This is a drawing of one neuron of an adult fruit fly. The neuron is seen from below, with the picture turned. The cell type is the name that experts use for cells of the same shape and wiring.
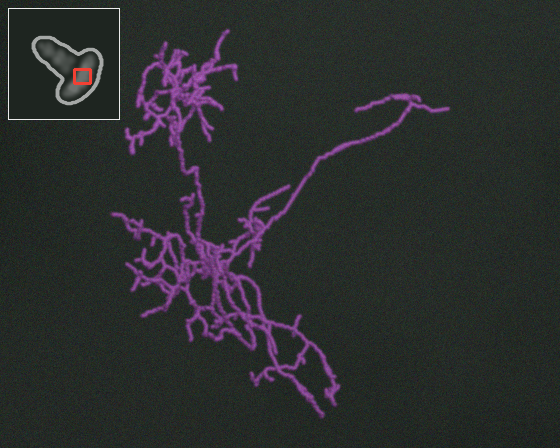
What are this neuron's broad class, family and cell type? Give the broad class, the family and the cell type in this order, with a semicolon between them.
central-brain intrinsic neuron; hemilineage SMPad2; CB2411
